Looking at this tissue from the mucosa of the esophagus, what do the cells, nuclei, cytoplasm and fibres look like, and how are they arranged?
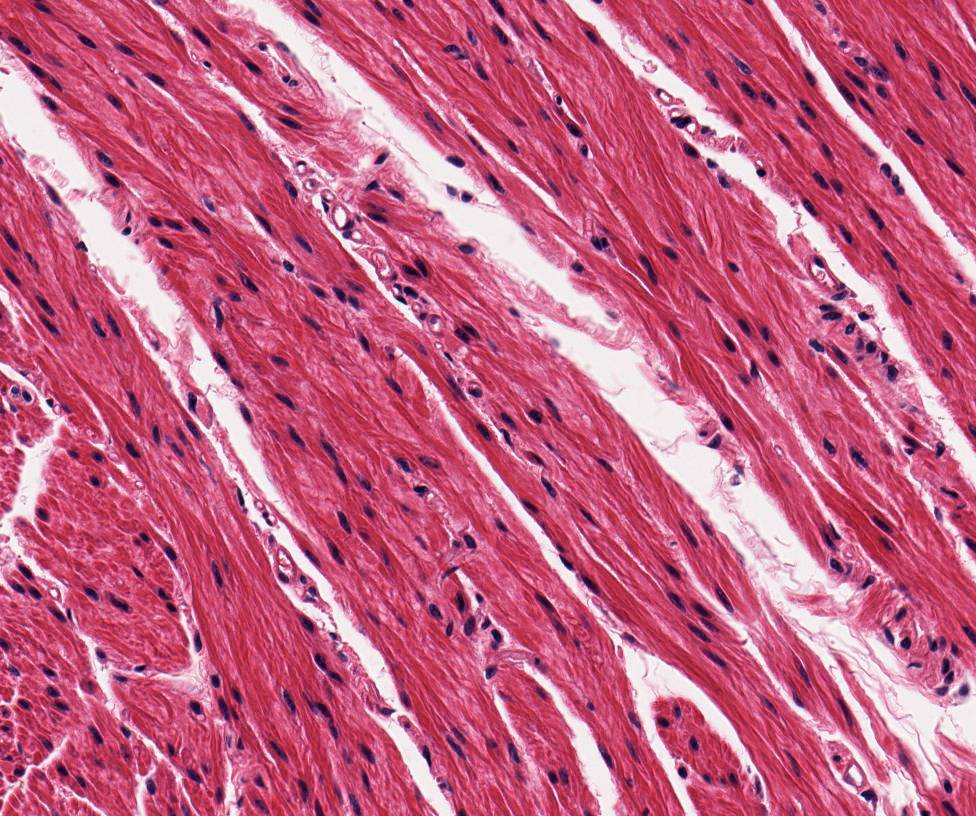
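Muscle fibres, mostly cut lengthwise, in parallel bundles running diagonally upper left to lower right. Lower left edge: a group cut across, rounded or polygonal profiles. Fibre cytoplasm deep pink, fine lengthwise fibrillar streaks. Bundles separated only by scant, delicate connective tissue.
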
